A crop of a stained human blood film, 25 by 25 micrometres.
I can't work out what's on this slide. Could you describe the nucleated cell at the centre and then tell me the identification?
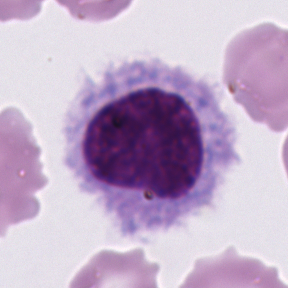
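Going round the edge, I see a ragged outline rather than a smooth one, and fine hair-like projections stand out from the surface all the way around. The cytoplasm is pale blue. Inside, the nucleus is round in outline and about 10 micrometres across, in a cell of about 15 micrometres, and it fills about 50% of the cell's area. Its chromatin looks fairly evenly spread, with no large dark clumps. This is a hairy cell.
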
